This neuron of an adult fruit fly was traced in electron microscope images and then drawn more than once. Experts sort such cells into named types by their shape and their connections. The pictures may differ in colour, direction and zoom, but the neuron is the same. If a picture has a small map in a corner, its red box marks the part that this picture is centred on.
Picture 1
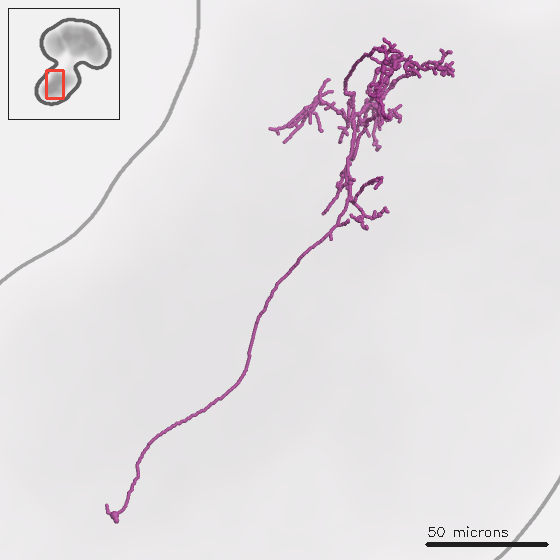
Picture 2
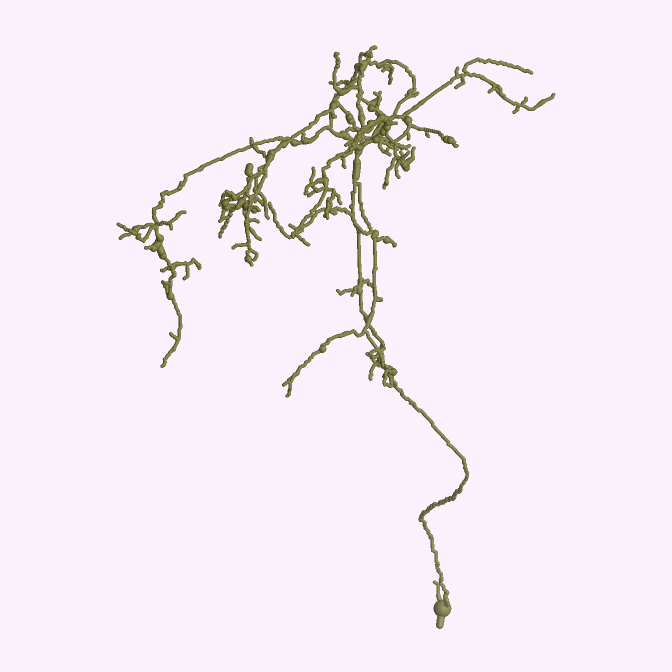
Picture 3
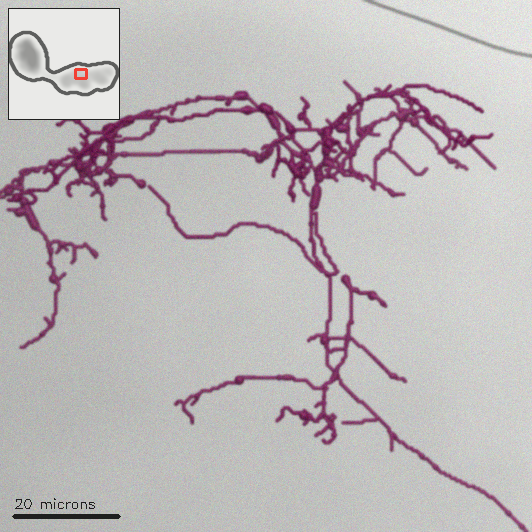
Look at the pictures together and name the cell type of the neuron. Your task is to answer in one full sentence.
The neuron is typed under the name IN12A063_b.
